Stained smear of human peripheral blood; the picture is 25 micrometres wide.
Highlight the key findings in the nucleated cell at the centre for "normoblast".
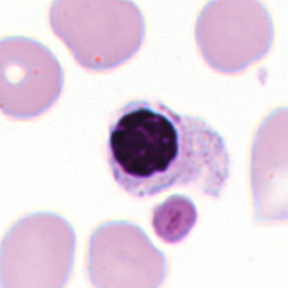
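In this normoblast the nucleus is round in outline and about 6 micrometres across.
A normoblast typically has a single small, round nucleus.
The nucleus sits off-centre, toward the left side of the cell.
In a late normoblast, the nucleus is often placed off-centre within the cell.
On the left the cytoplasm is only a thin rim, whereas on the right of the nucleus it is wider. The cytoplasm is very pale and greyish-lilac rather than blue. The chromatin is dense, dark purple and coarsely clumped.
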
